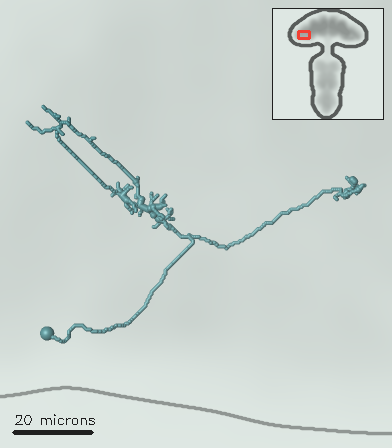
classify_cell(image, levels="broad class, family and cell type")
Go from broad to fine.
optic-lobe intrinsic neuron; T; T2a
